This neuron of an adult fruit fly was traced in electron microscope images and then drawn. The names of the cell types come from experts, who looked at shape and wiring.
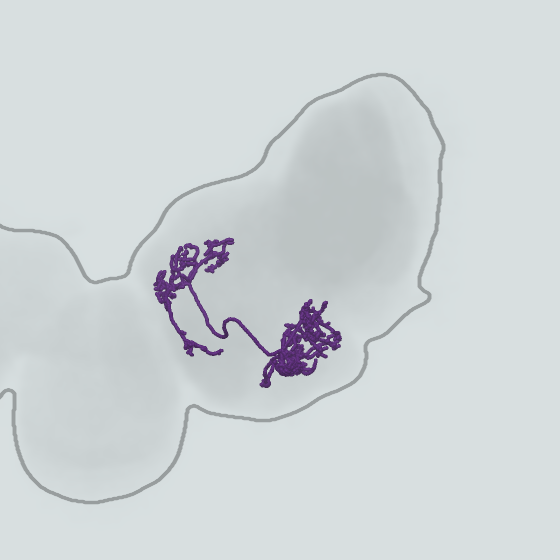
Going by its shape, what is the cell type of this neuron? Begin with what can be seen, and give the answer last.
As drawn here it is wider than it is tall. Its broad class is central-brain intrinsic neuron. The cell type is M_l2PNl22.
